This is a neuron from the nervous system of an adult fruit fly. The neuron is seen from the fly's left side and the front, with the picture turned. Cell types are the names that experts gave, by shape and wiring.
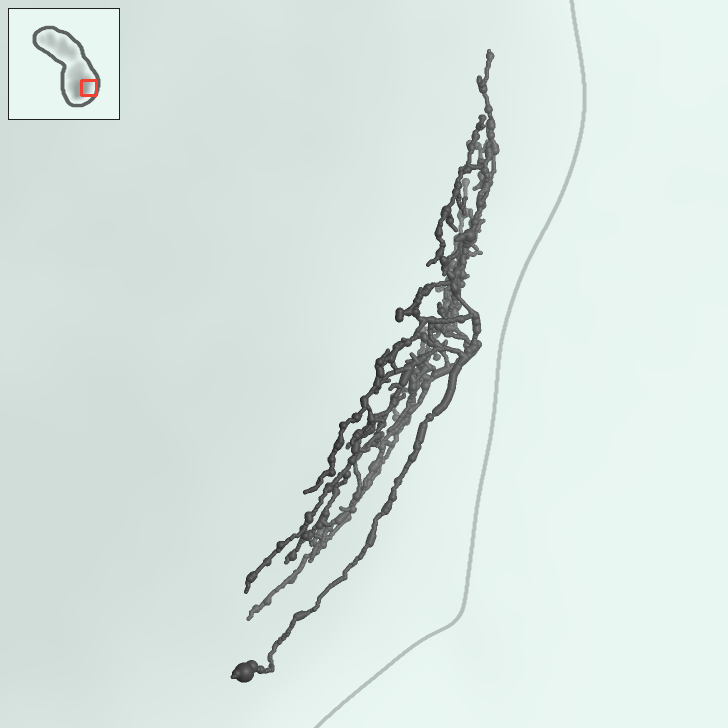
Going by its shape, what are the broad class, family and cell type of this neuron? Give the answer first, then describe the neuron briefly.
This is an optic-lobe intrinsic neuron. Its family is Dm. It is of cell type Dm14. The picture shows dozens of branch ends. In this view it is taller than it is wide.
